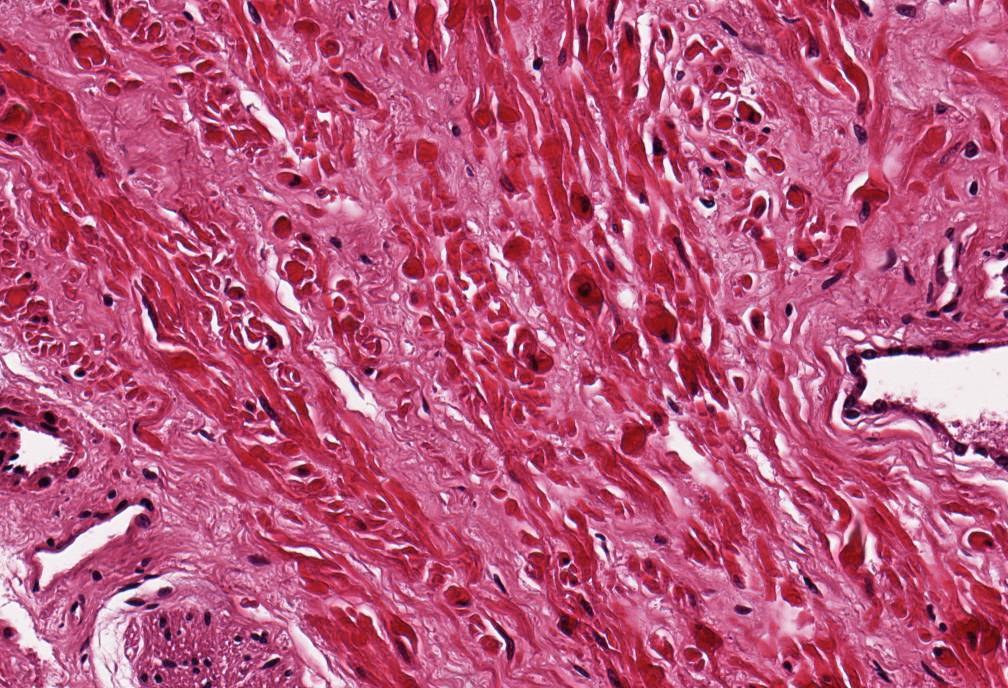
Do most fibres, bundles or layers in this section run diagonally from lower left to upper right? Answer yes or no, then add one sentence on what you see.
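No. Bright red fibre bundles run diagonally across the field from upper left to lower right.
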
